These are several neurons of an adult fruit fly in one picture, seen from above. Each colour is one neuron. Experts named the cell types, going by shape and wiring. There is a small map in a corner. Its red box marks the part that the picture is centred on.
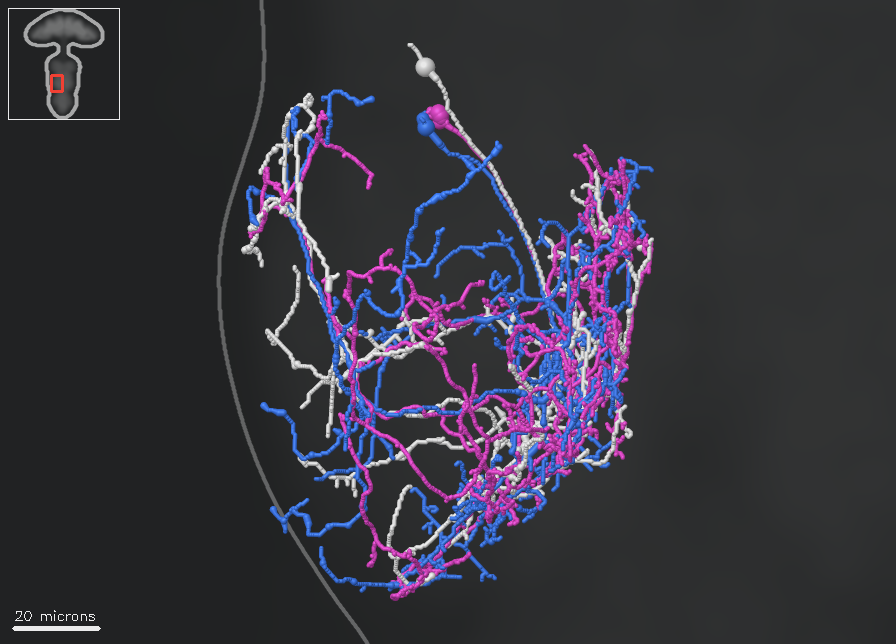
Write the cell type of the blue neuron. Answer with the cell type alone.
IN04B058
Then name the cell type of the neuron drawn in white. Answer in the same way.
IN04B087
